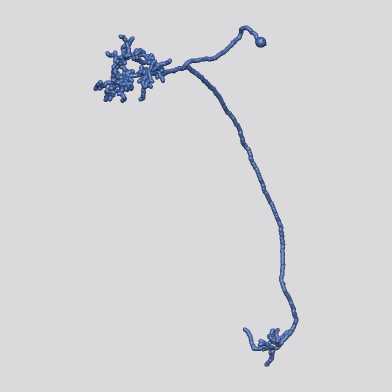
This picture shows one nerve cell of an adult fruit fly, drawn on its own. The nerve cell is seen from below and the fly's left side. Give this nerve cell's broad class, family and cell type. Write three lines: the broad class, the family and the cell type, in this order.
central-brain intrinsic neuron
hemilineage DM6_ventral
WED166_d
